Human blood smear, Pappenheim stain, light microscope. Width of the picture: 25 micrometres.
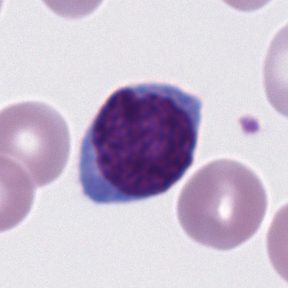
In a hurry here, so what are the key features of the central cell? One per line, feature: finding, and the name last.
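Outline: irregular and somewhat angular, not smoothly round.
Chromatin: dark purple, coarsely clumped.
Nucleoli: none visible.
Vacuoles: absent from the cytoplasm.
Identity: typical lymphocyte.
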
